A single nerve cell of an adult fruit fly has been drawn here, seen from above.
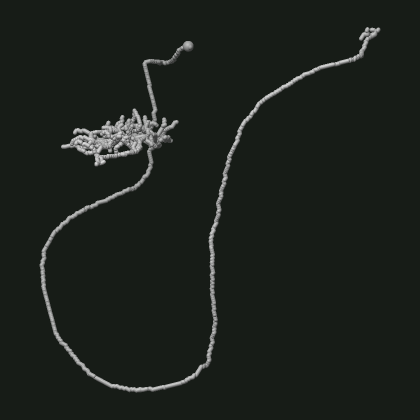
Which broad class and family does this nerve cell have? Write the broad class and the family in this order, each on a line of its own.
visual projection neuron
MeTu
